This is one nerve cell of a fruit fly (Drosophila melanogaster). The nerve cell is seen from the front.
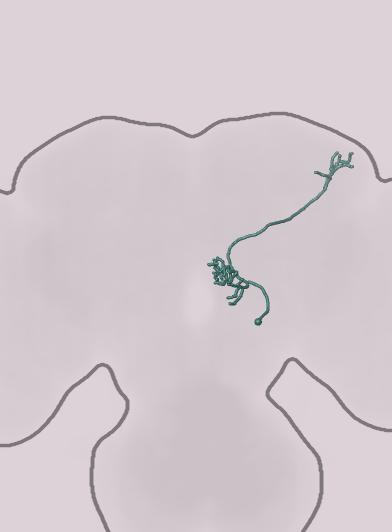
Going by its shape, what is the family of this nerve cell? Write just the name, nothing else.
hemilineage ALv1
